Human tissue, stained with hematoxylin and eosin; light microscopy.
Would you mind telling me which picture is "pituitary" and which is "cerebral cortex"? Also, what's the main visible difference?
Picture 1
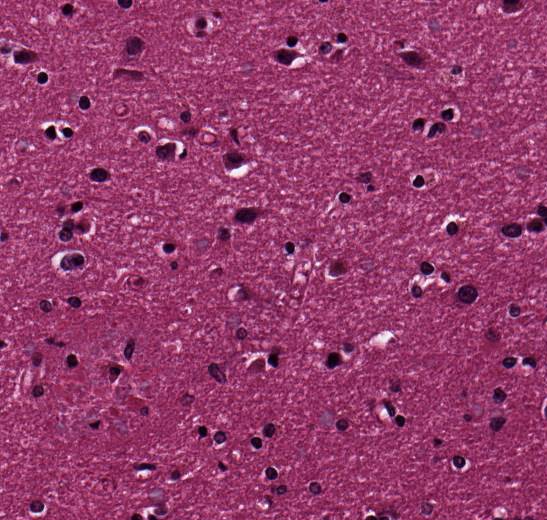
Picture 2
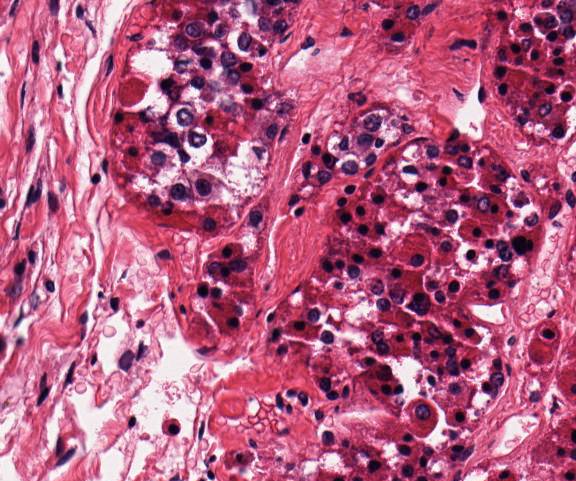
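Of the two fields, the first is cerebral cortex and the second is pituitary. The cerebral cortex field is filled entirely by a pink, finely granular and fibrillary background with no organized units. Small, round, darkly stained nuclei are scattered fairly evenly across it. It contains no epithelium or glands, and no large vessels or fat cells. The pituitary field, by contrast, is organized: its cells are grouped in rounded nests separated by bands of pink fibrous stroma. Most cells in the nests have small, round, darkly stained nuclei and strongly eosinophilic cytoplasm. The nest at the upper left differs, holding larger cells with pale nuclei in which nucleoli are visible.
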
